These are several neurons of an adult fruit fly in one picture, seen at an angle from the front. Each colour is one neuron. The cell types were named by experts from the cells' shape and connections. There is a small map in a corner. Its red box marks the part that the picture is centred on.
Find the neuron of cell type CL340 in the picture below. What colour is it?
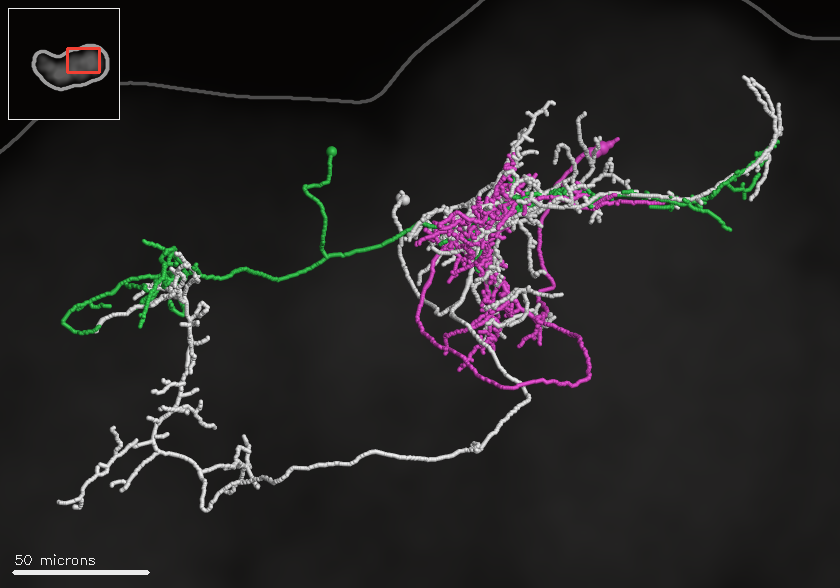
white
